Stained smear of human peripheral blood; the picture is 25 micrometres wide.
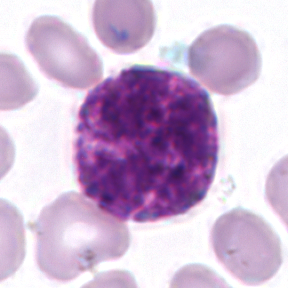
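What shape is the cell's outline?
Round.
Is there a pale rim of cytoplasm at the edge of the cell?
No; the dark purple staining reaches right to the edge.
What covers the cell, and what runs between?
Coarse dark purple clumps cover it and hide the outline of the nucleus, with pinkish-red streaks between them.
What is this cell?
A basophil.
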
